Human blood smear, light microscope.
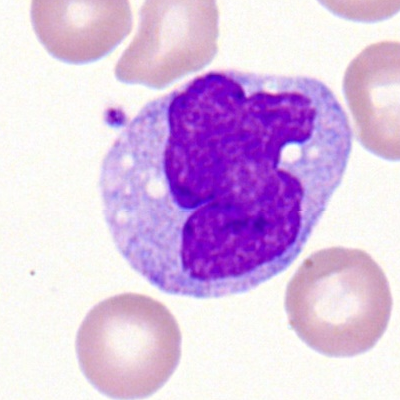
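Monocyte here, and see how the nucleus sits over to the right, so the band of cytoplasm is wider on the left. There's plenty of pale grey-blue cytoplasm, only faintly and finely dusty, with no coarse granules. You'll also spot several small clear vacuoles scattered through it.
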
